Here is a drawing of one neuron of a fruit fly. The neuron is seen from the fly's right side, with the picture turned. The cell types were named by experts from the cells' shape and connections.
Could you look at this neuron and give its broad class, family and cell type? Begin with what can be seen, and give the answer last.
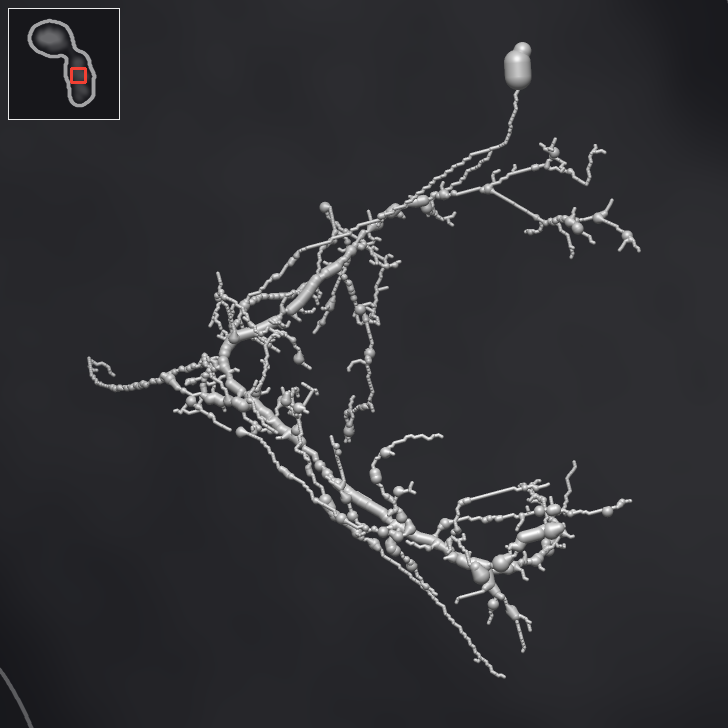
The cell body can be seen at the upper right of the picture. As drawn here it is about as wide as it is tall. It is a nerve-cord intrinsic neuron. The family is hemilineage 08A. Its cell type is IN08A023.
